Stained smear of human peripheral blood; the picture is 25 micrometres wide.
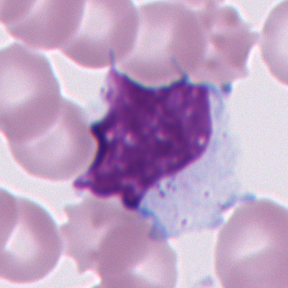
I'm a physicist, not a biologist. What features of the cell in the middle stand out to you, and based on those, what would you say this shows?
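Notice the nucleus: its outline is angular, with notches along the left edge. Pale blue cytoplasm lies mostly to its lower right and holds just a few small dark dots. Thin spike-like projections stick out from the top edge of the cell. What you are looking at is a large granular lymphocyte.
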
